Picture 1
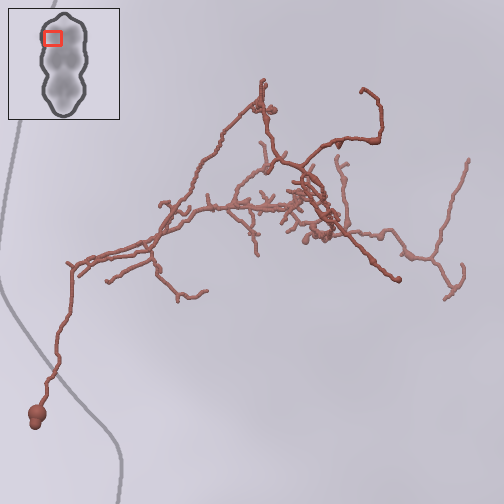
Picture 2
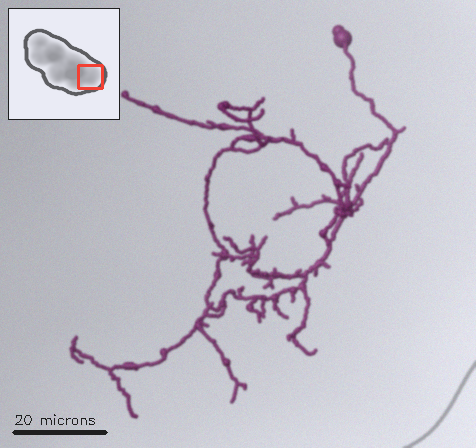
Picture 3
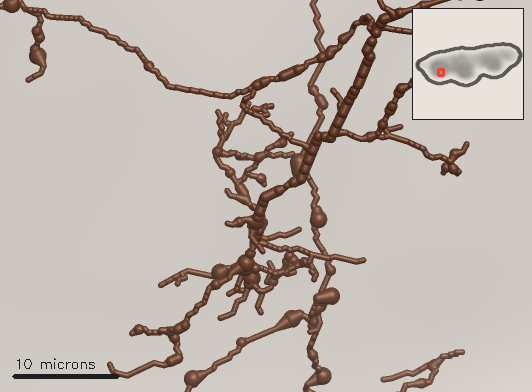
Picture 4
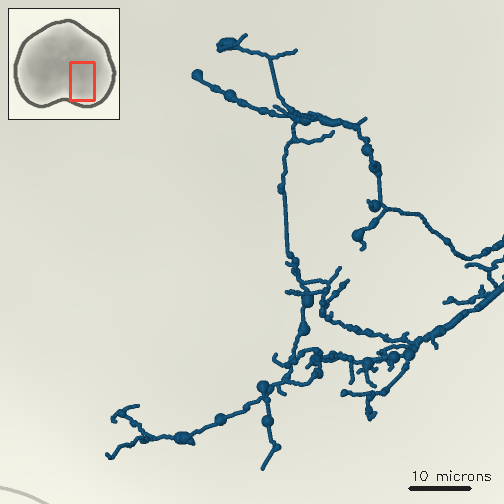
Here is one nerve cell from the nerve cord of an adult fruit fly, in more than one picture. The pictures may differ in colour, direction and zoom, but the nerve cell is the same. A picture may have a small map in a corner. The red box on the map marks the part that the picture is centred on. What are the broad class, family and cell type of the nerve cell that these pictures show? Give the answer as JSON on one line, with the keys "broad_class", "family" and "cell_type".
{"broad_class": "nerve-cord intrinsic neuron", "family": "hemilineage 20A.22A", "cell_type": "IN20A.22A092"}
